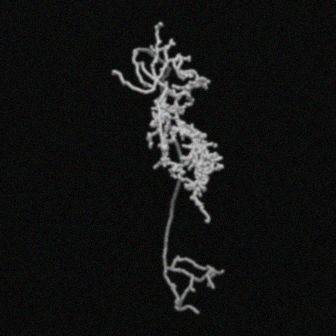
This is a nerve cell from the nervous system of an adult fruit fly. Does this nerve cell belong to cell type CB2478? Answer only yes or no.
yes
